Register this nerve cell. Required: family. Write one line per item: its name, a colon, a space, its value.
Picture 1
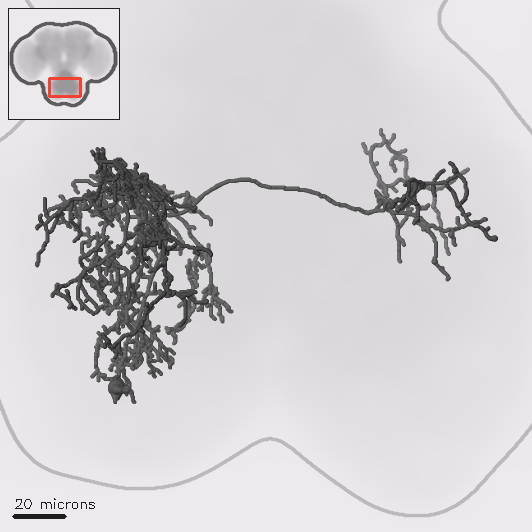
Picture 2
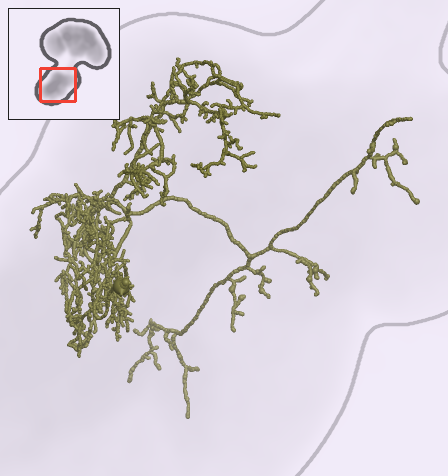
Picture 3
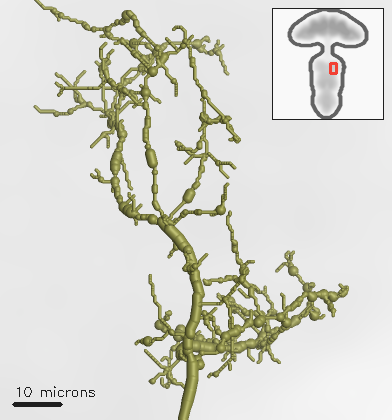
family: hemilineage 07B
